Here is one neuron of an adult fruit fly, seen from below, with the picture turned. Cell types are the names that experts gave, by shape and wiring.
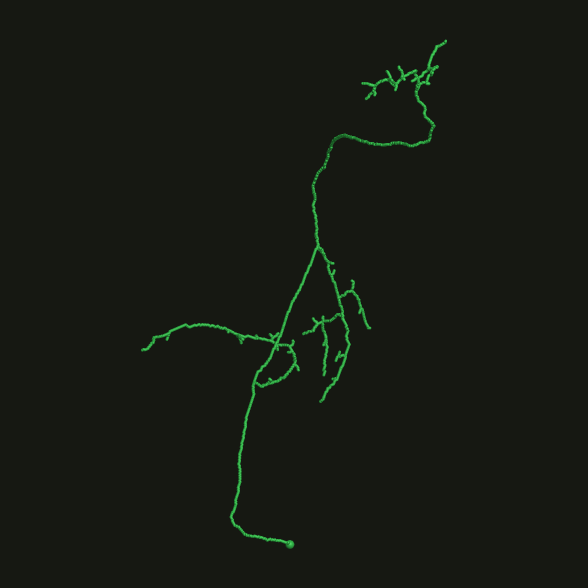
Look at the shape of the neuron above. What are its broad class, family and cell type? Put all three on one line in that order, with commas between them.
central-brain intrinsic neuron, hemilineage SMPpv2_dorsal, SMP262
